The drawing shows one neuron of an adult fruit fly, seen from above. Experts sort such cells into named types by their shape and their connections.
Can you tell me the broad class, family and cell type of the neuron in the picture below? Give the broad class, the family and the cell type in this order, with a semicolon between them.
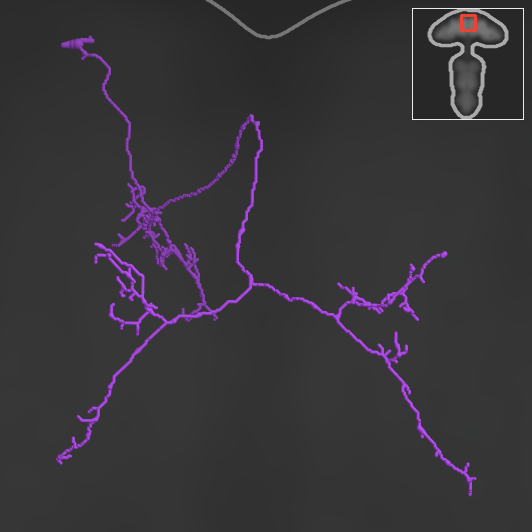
central-brain intrinsic neuron; hemilineage FLAa2; CB2537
